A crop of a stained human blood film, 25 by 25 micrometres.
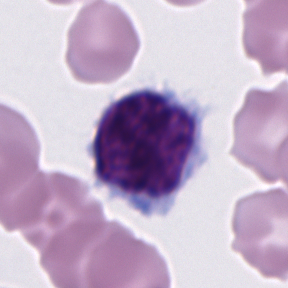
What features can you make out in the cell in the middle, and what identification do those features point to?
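Start with the edge of this cell: fine hair-like projections extend from its surface. Its cytoplasm is pale blue and widest along the lower edge. Now look at the nucleus, round in outline and about 9 micrometres across, with dark purple chromatin in coarse clumps. This is a hairy cell.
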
